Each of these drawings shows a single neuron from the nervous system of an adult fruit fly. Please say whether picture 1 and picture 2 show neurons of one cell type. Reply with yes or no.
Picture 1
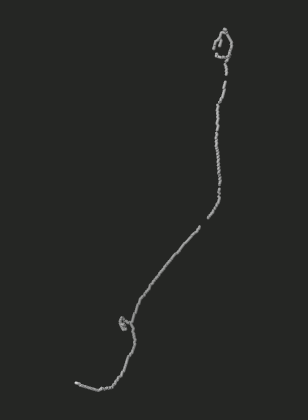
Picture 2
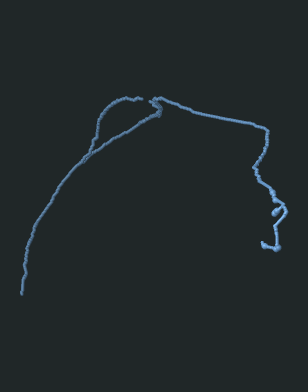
yes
